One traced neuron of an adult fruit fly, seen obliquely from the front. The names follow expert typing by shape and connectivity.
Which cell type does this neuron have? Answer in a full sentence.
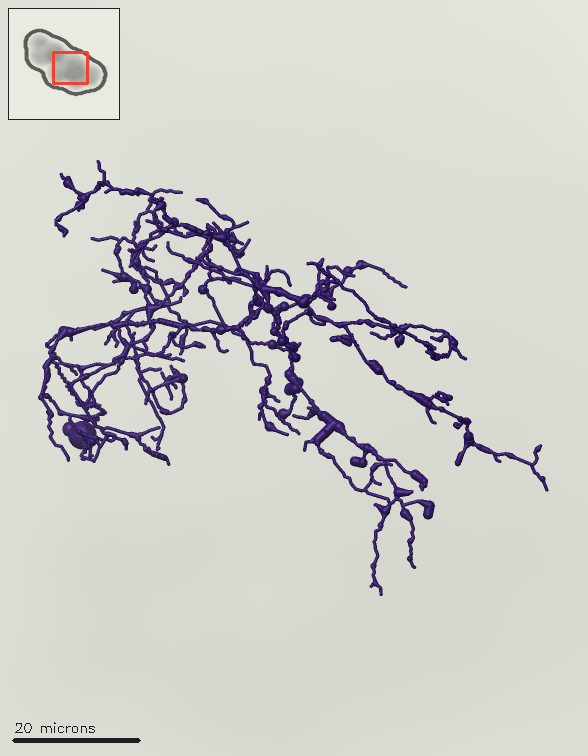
The cell type is IN21A050.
